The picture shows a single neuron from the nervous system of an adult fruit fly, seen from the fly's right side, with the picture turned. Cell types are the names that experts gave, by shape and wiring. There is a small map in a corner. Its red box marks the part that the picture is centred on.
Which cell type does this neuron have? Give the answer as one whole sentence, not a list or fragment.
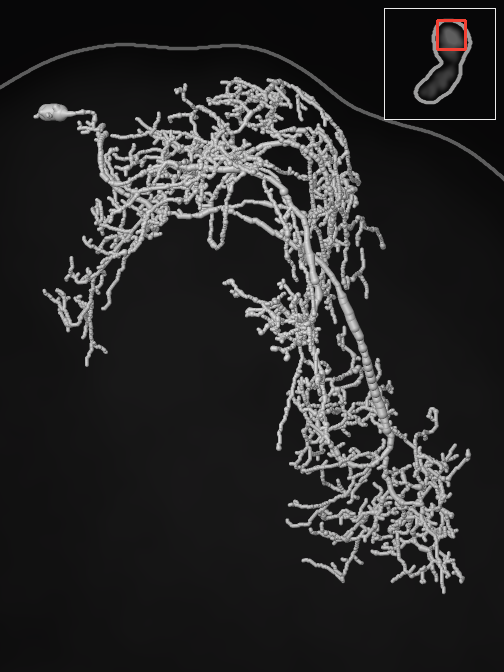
With respect to cell type, this neuron is CRE004.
